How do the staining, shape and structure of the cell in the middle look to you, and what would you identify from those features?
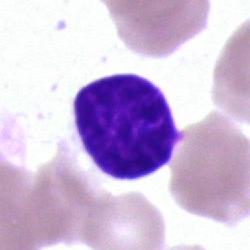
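Let's look at the outline first: it is roughly round. Now notice how the nucleus fills almost the whole cell. Its chromatin is dark purple and coarsely clumped, with paler streaks running between the clumps. Do you see the tiny pinkish tag sticking out from the right edge of the cell? This cell is a lymphocyte.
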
